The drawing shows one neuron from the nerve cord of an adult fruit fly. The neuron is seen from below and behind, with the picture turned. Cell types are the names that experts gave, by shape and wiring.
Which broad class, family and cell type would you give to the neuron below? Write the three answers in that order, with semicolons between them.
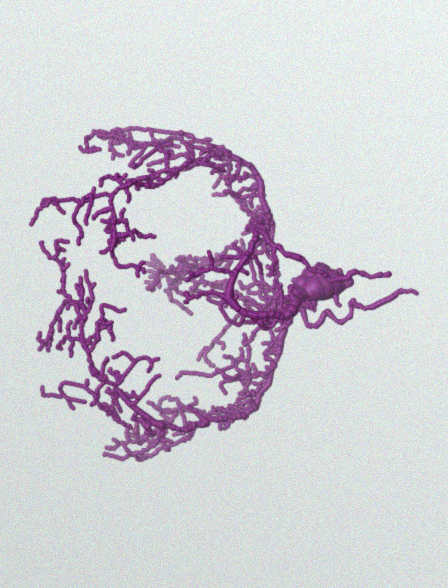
efferent neuron of the nerve cord; hemilineage 00B; EN00B010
